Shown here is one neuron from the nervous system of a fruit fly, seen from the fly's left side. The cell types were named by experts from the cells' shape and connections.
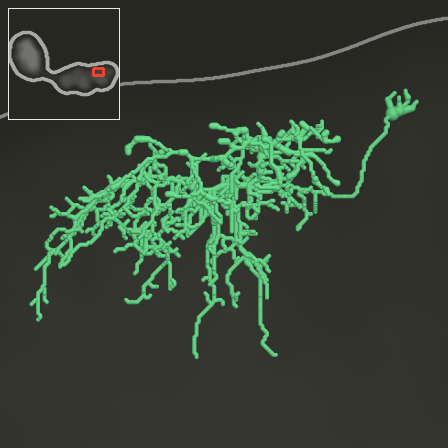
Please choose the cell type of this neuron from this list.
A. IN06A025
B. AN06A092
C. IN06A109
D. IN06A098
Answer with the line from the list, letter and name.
C. IN06A109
